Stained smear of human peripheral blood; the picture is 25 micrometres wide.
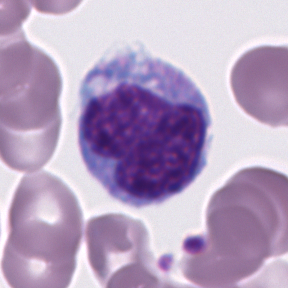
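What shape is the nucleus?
It is folded, and a cleft divides it into overlapping lobes.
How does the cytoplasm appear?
It is pale grey-blue, its rim is wider above the nucleus than below it, and small clear spaces lie in it at the upper left of the nucleus.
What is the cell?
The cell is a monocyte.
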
